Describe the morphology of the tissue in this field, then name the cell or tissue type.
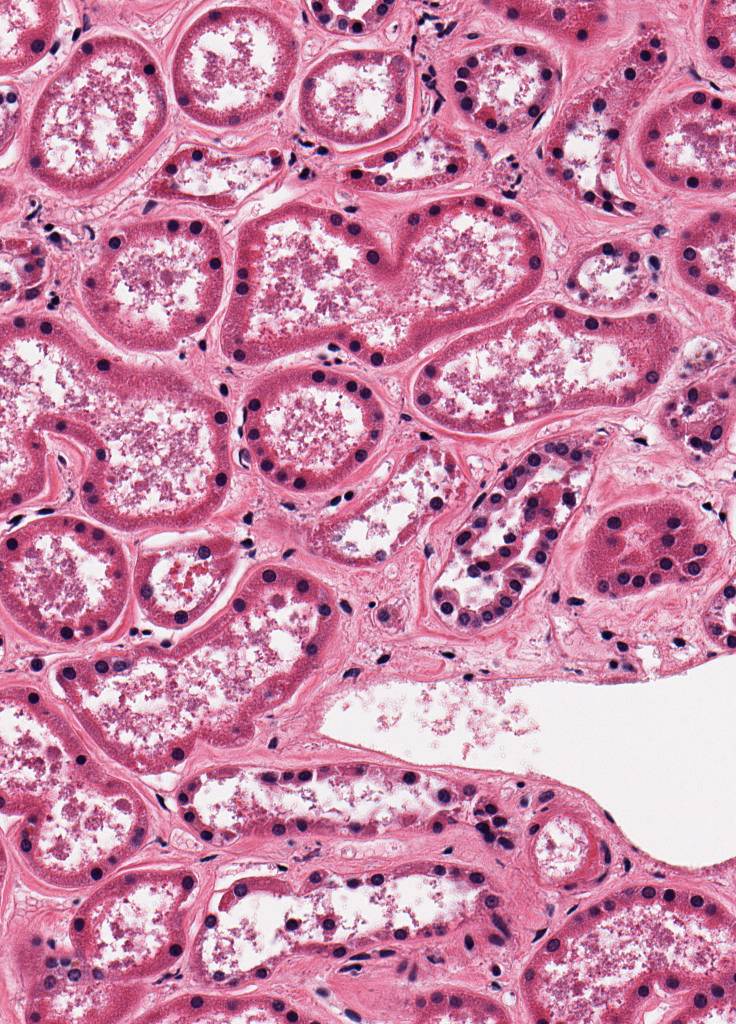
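Closely packed round to oval tubular profiles fill the field, between narrow pink stromal strands. Most have one layer of cuboidal lining cells with abundant pink granular cytoplasm and round, dark nuclei in one row near the base. Right of centre, a few have lower lining cells and more crowded nuclei than nearby tubules. It is renal cortex.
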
